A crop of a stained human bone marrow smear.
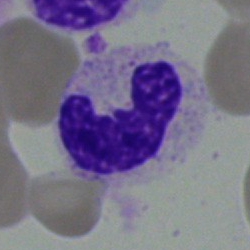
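Band neutrophil, the central cell: its nucleus curves like a horseshoe, the notch opening toward the top. Chromatin's dark purple and coarsely clumped, with small paler patches. The cytoplasm is pale pinkish-lilac rather than blue, with fine lilac granules scattered through it.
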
